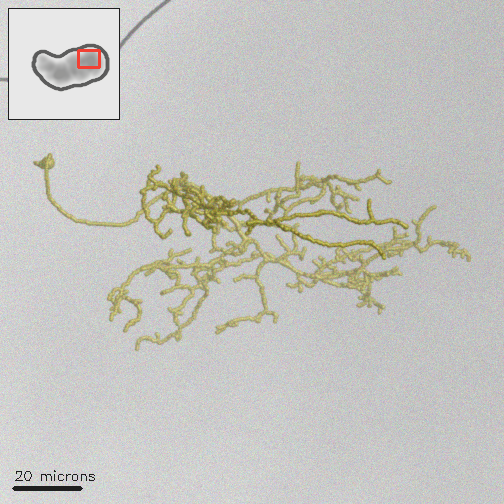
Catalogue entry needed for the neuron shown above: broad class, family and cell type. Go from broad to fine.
central-brain intrinsic neuron; hemilineage DM3_dorso_lateral; SMP322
